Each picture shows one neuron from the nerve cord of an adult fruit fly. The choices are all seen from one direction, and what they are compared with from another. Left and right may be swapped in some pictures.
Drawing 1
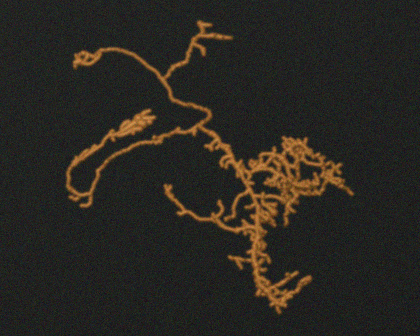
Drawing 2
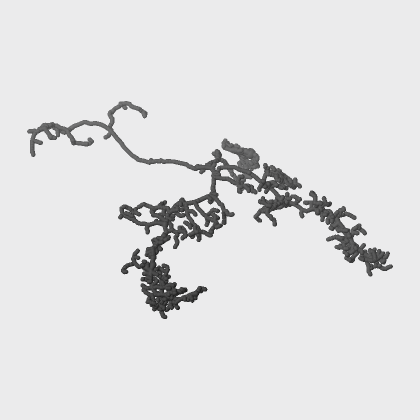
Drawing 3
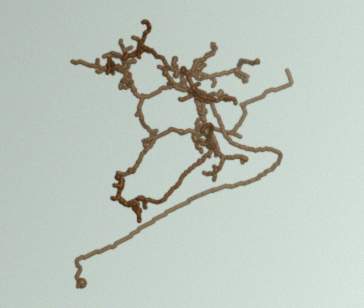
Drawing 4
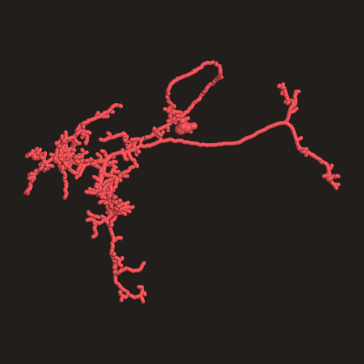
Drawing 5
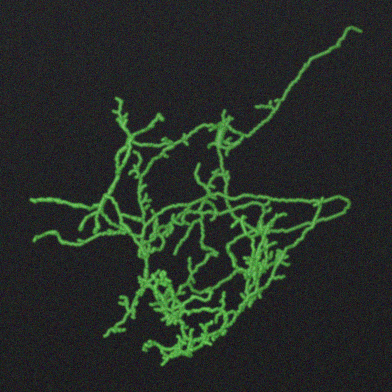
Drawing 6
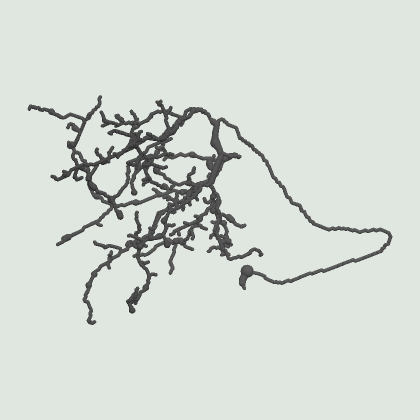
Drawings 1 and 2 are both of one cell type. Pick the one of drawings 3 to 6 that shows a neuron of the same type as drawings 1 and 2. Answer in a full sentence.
Drawing 4 shows a neuron of the same cell type.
